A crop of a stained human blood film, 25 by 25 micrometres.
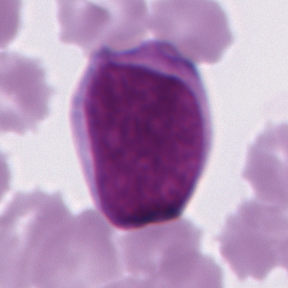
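Myeloblast in stained peripheral blood, about 17 by 13 micrometres. Outline irregular, somewhat angular, not smoothly round. Chromatin fine and evenly stippled, without coarse dark clumps. Several faint paler round spots within the nucleus. Cytoplasm a narrow pale bluish-lilac rim, widest along the left side and top.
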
